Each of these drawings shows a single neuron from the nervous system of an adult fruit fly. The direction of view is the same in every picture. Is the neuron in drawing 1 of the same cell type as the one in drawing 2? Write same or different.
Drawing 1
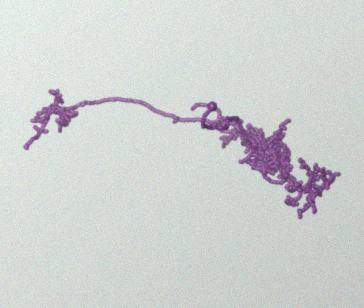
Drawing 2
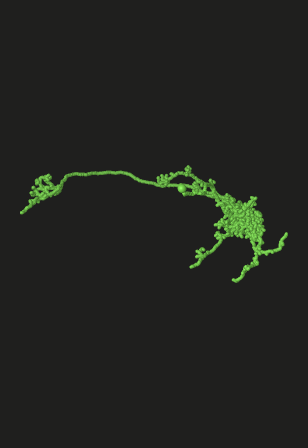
different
